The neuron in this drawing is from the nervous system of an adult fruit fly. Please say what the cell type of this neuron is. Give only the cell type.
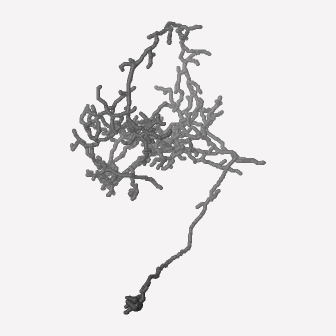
LHAV2m1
